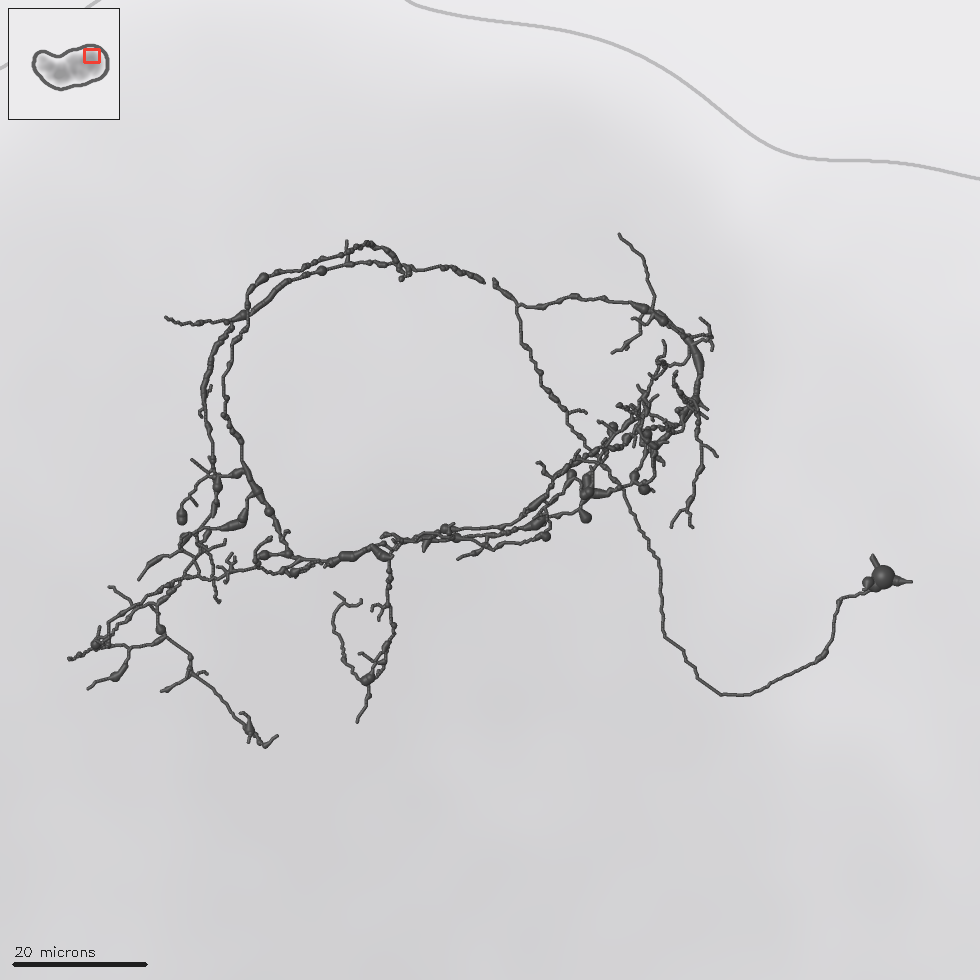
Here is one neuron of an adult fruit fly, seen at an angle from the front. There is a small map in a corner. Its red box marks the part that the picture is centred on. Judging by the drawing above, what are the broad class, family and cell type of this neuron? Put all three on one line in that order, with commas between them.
central-brain intrinsic neuron, hemilineage SIPa1_ventral, CL024_b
